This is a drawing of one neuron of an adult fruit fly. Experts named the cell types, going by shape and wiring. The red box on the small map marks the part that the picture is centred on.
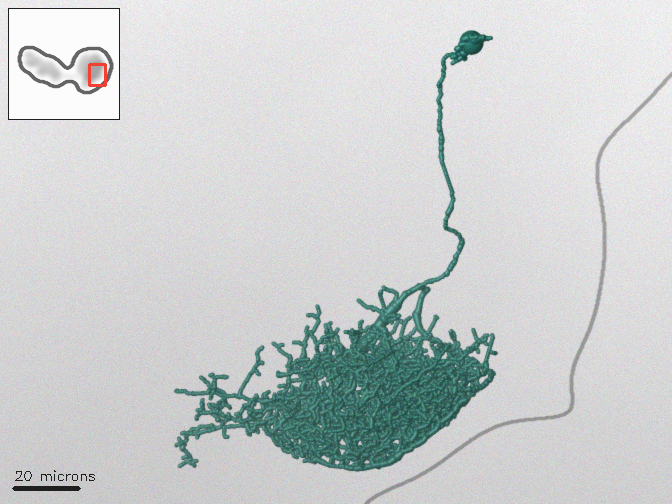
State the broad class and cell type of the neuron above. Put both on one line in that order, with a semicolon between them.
central-brain intrinsic neuron; AVLP084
